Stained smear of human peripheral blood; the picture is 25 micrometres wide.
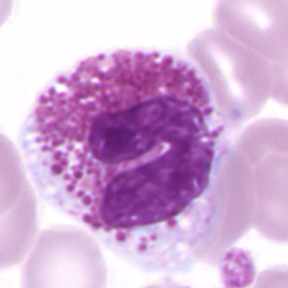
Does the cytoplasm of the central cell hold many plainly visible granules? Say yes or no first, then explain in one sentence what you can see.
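Yes. The cytoplasm holds many large, round, reddish-purple granules.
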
